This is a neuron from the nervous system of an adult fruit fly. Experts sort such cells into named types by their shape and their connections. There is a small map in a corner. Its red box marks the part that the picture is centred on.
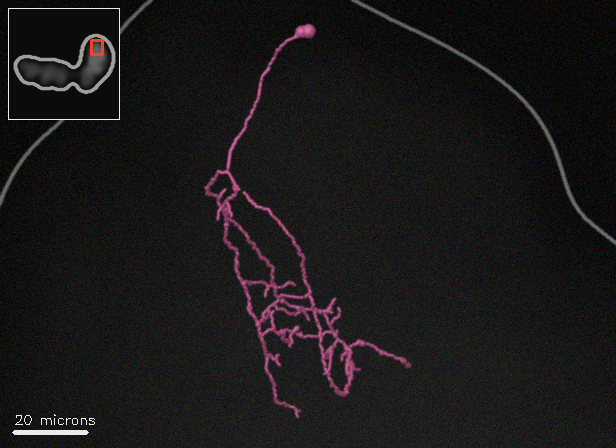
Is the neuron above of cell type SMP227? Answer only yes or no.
yes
